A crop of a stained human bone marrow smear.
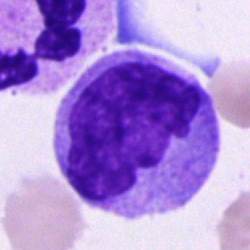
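Monocyte: the nucleus has an indentation on its right side. It lies toward the upper left of the central cell, leaving the widest rim of cytoplasm at the lower right. The cytoplasm is pale lilac-blue and holds fine pinkish-purple granules.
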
